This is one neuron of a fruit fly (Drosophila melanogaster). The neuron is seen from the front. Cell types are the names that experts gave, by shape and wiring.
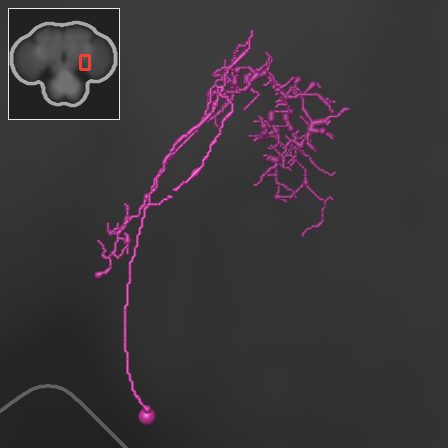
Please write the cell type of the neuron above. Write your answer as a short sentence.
The cell type is Li21.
